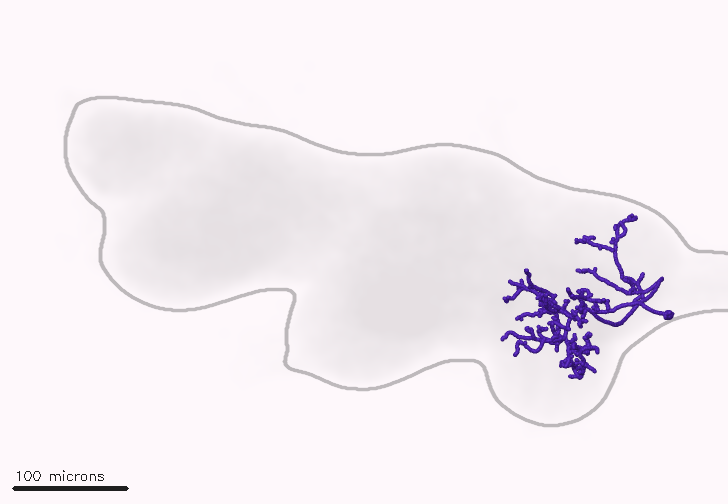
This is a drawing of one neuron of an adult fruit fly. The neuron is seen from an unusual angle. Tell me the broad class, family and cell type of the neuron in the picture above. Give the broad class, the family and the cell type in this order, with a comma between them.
nerve-cord intrinsic neuron, hemilineage 01A, IN01A052_a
